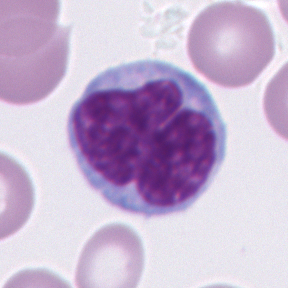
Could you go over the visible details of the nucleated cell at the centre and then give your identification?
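Running into the nucleus from its top edge toward the centre is a cleft, and no distinct nucleolus can be made out. Around it, the cytoplasm is pale blue and shows no visible granules. The cell is a typical lymphocyte.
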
